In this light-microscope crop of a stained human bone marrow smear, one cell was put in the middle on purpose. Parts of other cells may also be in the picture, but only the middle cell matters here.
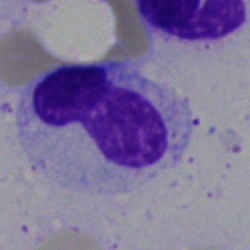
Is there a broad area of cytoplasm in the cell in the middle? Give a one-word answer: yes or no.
Yes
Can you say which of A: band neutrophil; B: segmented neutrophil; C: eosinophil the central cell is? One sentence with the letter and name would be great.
The expected answer is option A, the central cell being a band neutrophil.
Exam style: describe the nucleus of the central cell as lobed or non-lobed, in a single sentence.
Worth pointing out that its nucleus is one compact mass, round, oval or reniform.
